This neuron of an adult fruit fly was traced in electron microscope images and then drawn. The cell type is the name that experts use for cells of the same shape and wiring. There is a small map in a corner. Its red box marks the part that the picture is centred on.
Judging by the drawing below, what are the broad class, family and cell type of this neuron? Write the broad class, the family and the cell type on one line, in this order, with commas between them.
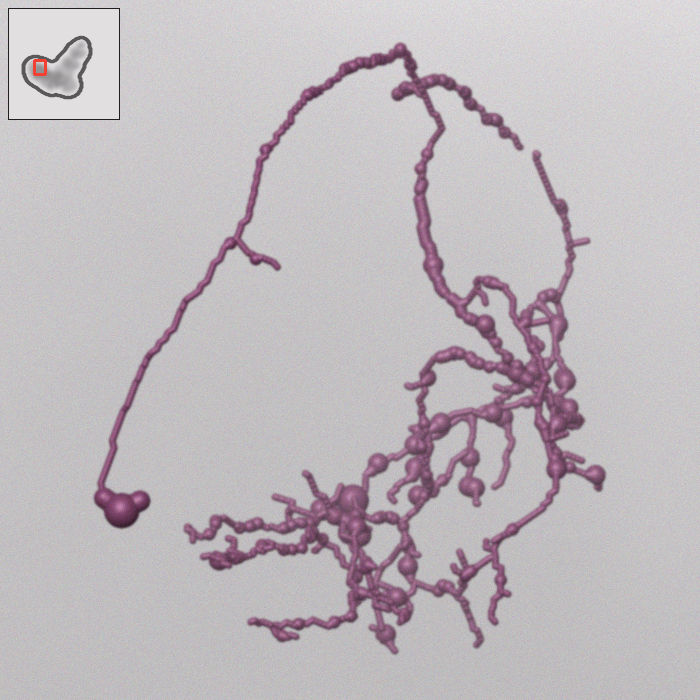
central-brain intrinsic neuron, hemilineage SLPpl3, SLP345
